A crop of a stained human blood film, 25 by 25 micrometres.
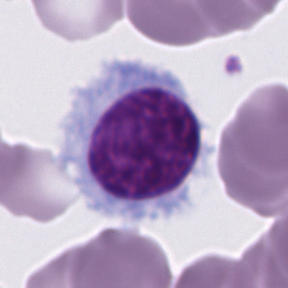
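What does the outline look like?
Ragged, with fine hair-like projections all around its edge.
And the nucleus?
Round to slightly oval, smooth and unindented, with no distinct nucleoli.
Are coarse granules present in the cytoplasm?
None.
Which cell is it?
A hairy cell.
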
